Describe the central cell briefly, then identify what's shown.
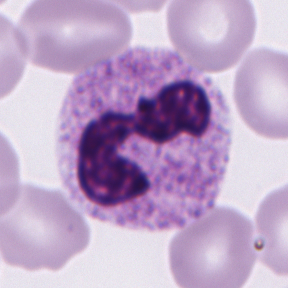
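This one's nucleus has two lobes joined by a narrower strand, the bigger lobe on the left, and no nucleoli show. The cytoplasm is pale pinkish-lilac, not blue, with no vacuoles. It's a segmented neutrophil.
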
